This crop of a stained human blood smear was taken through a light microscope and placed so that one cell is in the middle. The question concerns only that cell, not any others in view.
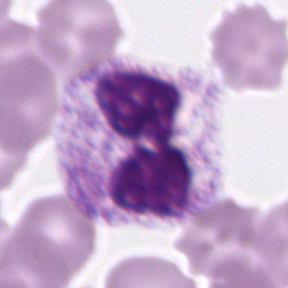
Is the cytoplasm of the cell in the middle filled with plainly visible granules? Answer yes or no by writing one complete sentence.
Yes, there is a large number of visible granules in the cell's cytoplasm.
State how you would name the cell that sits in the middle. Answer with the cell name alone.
neutrophil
